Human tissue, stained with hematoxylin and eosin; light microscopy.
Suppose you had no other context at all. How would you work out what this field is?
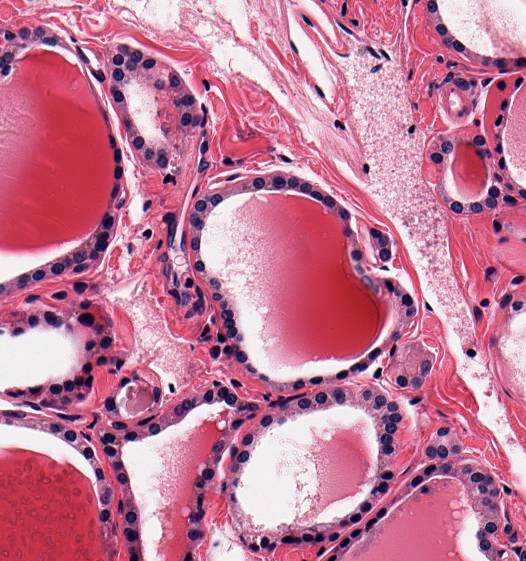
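You're looking at thyroid follicle here. Each one is lined by a single layer of low cuboidal cells, with small round dark nuclei in one row.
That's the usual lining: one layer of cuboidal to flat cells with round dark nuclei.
Most of the lumina are full of homogeneous deep pink colloid, and that settles it.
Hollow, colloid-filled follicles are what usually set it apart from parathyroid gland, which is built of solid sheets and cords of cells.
Between the follicles run wavy pink collagen bundles with scattered flattened dark nuclei, broadest in the upper centre and right.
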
